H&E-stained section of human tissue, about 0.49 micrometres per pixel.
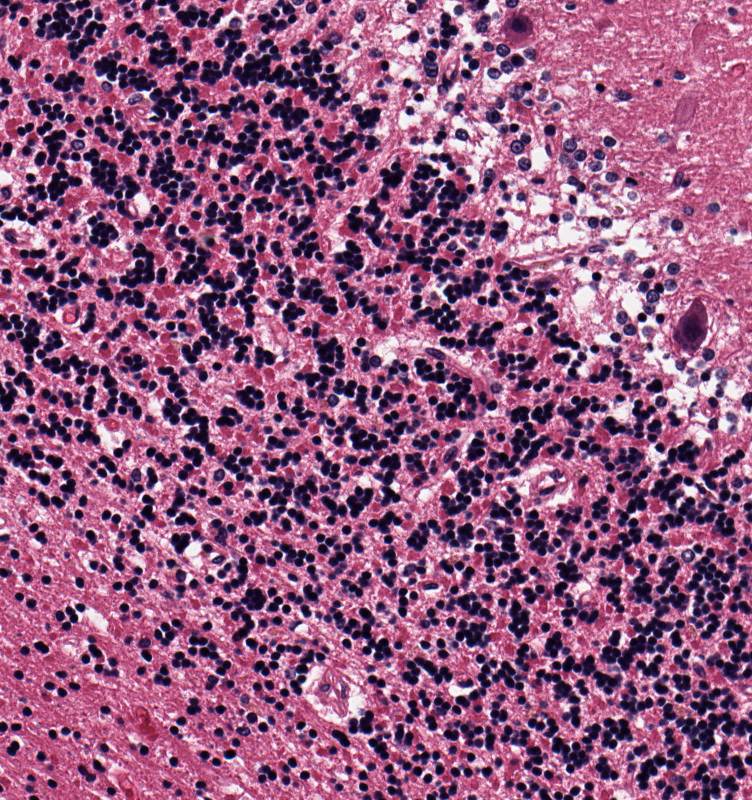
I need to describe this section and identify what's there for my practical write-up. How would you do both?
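A broad band crowded with small, very dark round nuclei, barely any cytoplasm visible, runs diagonally across most of the field, upper left to lower right. Two large neurons with abundant purple-pink cytoplasm sit at its upper right edge. The upper right corner is pale pink and finely fibrillar, with only scattered nuclei. This is cerebellum.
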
